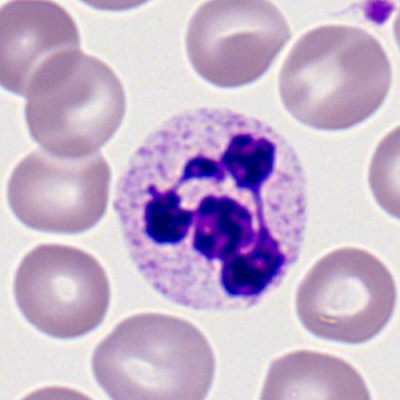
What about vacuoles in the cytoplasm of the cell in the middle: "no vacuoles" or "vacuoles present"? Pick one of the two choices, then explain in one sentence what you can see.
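No vacuoles. The cytoplasm contains no vacuoles.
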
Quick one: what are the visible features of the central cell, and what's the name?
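The outline of the cell is round and smooth. Its nucleus is divided into at least four lobes, which are joined by thin strands. No nucleoli are visible in the nucleus. Fine lilac granules are scattered evenly through the cytoplasm. The cell is a segmented neutrophil.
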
